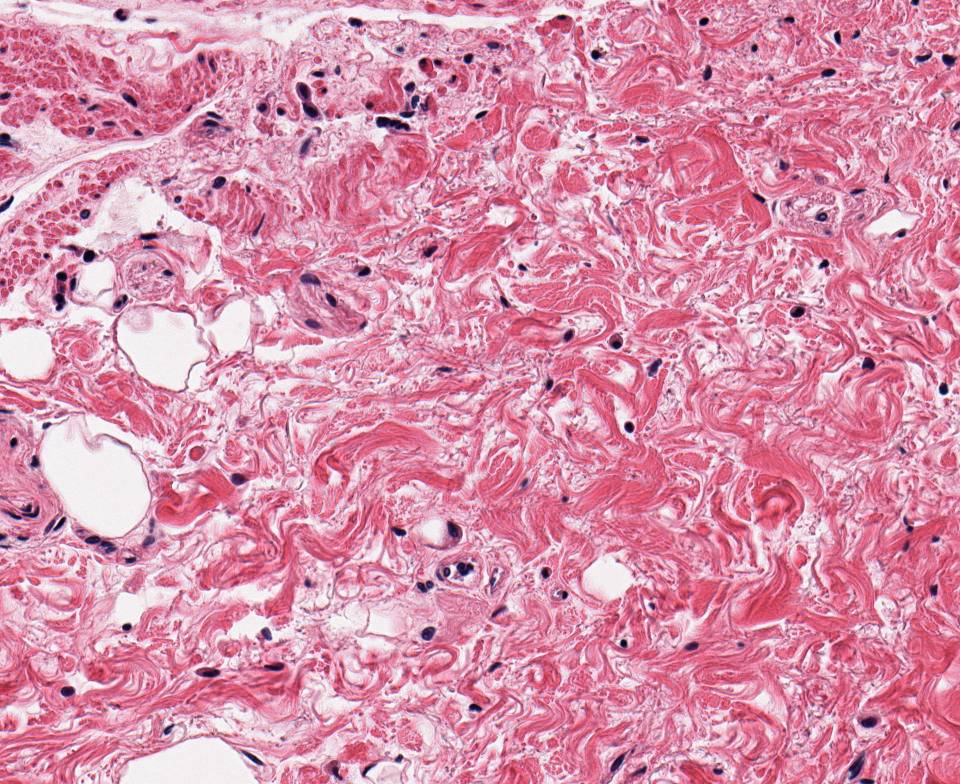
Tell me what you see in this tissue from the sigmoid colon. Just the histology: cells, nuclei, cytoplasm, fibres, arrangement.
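Almost the entire field, as I scan it, is taken up by wavy, bright pink collagen bundles running in haphazard directions. Cells are few; I pick them out only as small dark nuclei lying singly between the bundles. Most of those nuclei are oval to slender, with little cytoplasm visible. Nowhere do I see any epithelium.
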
